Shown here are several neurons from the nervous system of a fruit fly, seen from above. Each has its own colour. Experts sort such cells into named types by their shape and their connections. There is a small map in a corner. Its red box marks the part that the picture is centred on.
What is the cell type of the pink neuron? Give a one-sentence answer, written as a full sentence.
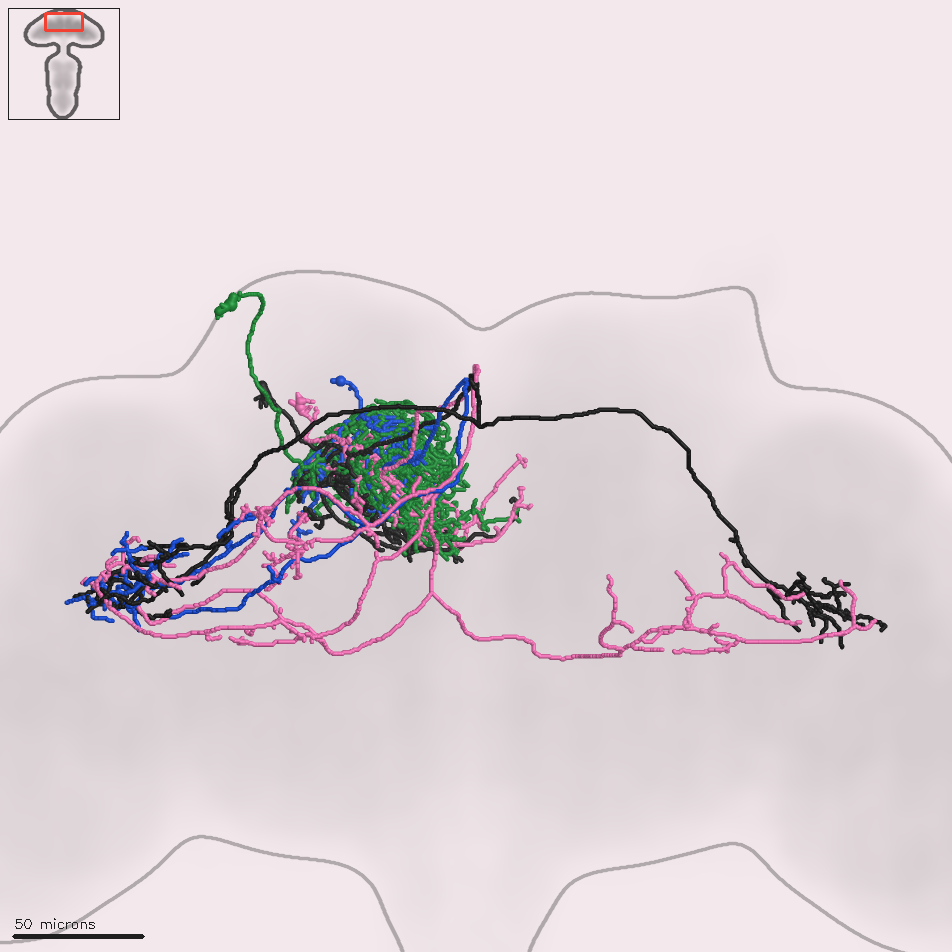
The cell type name PRW003 applies to this neuron.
